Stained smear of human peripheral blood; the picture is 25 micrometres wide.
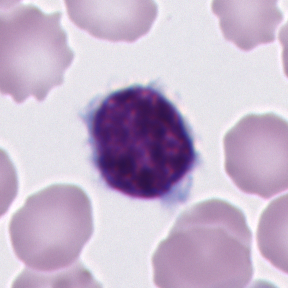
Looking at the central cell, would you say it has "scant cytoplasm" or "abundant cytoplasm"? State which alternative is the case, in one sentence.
Around its nucleus, the cell has no more than a narrow rim of cytoplasm.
